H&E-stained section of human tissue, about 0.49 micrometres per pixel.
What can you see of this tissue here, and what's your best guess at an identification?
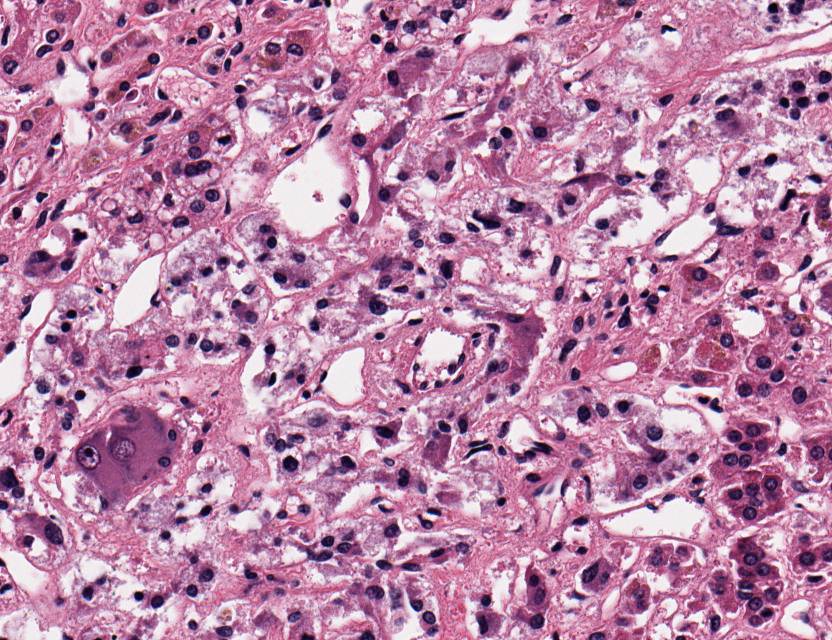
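Start at the lower right edge: clusters of polygonal cells, each with one round central nucleus and granular eosinophilic cytoplasm. At upper left and right, some cells hold golden-brown granules. Centrally, many cells have pale, finely vacuolated, foamy cytoplasm. Irregular clear spaces are scattered through, the largest in the upper centre. This is adrenal gland.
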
